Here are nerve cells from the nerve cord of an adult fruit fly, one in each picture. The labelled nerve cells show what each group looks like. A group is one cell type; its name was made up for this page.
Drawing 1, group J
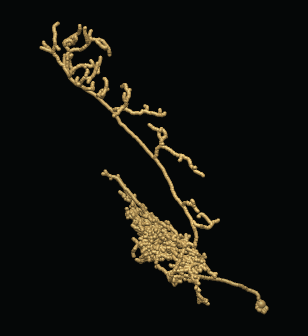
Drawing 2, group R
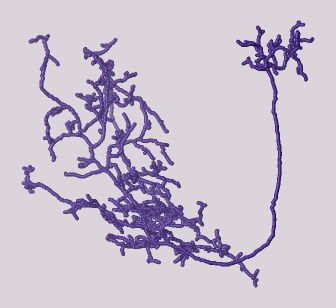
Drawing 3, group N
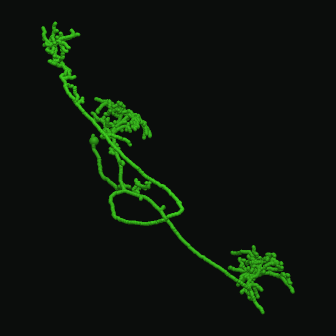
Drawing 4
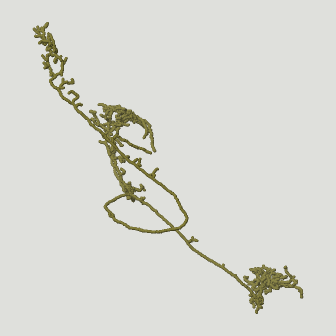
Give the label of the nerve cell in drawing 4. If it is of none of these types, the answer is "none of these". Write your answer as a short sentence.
It belongs to group N.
